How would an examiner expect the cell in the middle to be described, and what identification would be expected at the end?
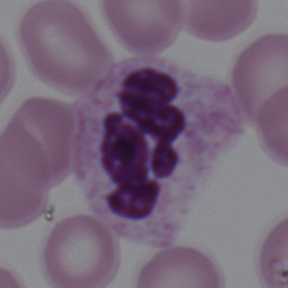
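At least four separate lobes make up the nucleus, joined by narrow connections. No nucleoli are visible in it. Fine pinkish-violet granules are scattered through the cytoplasm, which shows no vacuoles. It is a segmented neutrophil.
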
